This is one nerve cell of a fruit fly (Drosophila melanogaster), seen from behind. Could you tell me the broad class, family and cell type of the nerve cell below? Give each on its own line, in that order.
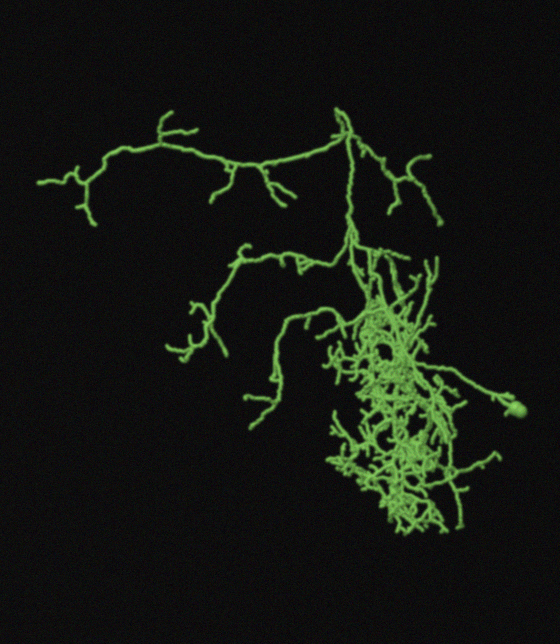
nerve-cord intrinsic neuron
hemilineage 03B
IN03B020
